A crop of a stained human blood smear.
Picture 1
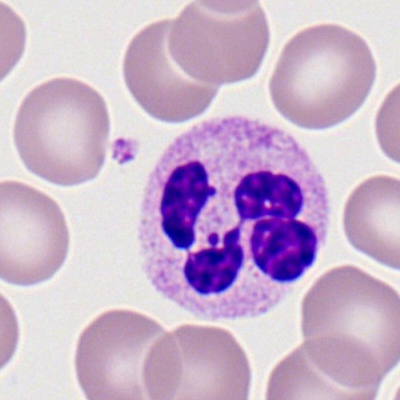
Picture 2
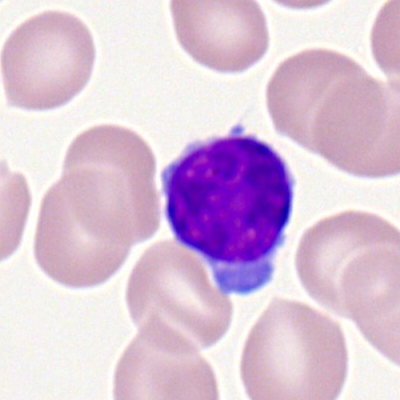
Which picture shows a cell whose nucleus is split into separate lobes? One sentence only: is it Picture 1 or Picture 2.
What Picture 1 shows is a cell with a nucleus split into lobes.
